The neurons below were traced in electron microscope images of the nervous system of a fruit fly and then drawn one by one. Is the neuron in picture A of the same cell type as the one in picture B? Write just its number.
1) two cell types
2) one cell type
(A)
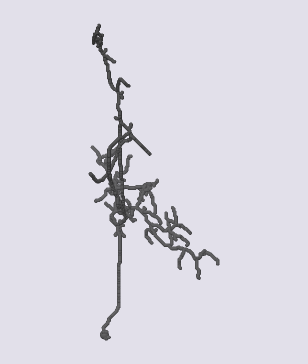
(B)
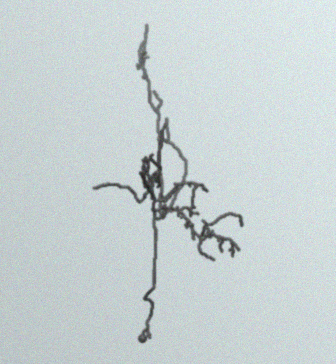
2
